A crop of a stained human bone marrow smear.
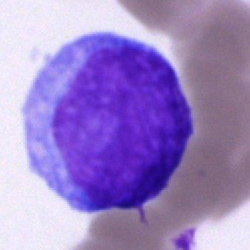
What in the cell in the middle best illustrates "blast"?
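Shown is a blast. Its outline is roughly round, and its nucleus lies toward the right side of the cell. The chromatin is finely and evenly stippled, with no coarse clumps. A short thin strand projects from the bottom edge of the cell.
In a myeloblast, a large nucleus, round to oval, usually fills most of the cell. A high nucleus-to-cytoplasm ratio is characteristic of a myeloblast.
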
